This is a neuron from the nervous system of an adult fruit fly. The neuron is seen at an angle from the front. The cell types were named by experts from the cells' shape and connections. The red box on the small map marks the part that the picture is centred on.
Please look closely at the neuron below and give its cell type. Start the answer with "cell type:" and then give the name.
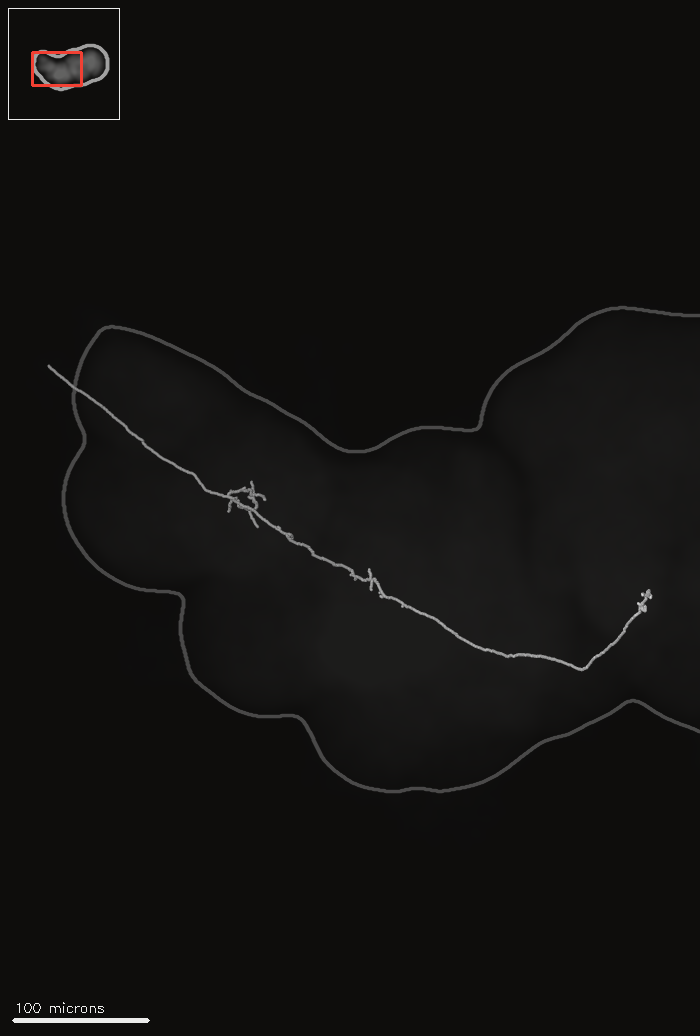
cell type: SApp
